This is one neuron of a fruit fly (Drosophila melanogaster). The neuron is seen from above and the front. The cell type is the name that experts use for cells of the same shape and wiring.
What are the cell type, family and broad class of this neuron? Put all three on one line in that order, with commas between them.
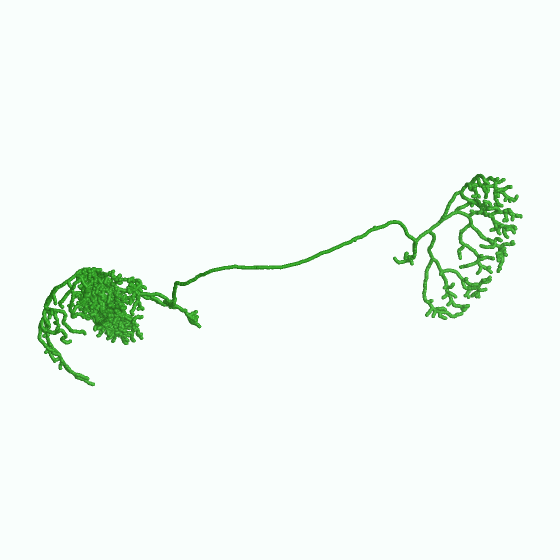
dCal1, dCal, optic-lobe intrinsic neuron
